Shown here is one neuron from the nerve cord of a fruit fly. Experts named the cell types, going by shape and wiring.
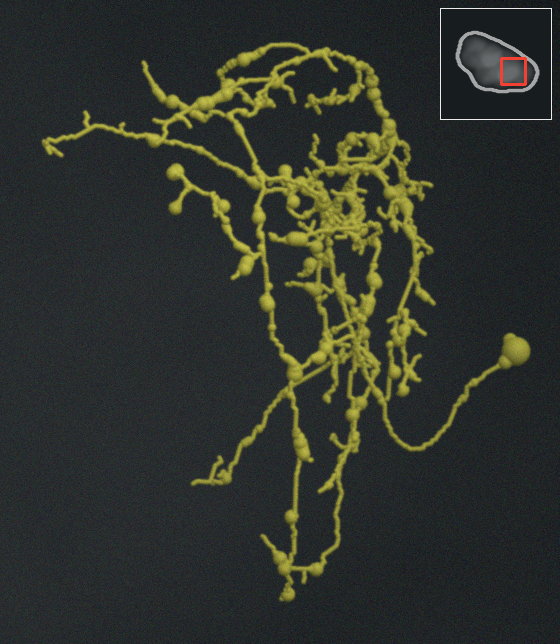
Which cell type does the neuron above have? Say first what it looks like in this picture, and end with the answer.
The picture shows dozens of branch ends. In this view it is about as wide as it is tall. It is a nerve-cord intrinsic neuron. Its cell type is IN08A026.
